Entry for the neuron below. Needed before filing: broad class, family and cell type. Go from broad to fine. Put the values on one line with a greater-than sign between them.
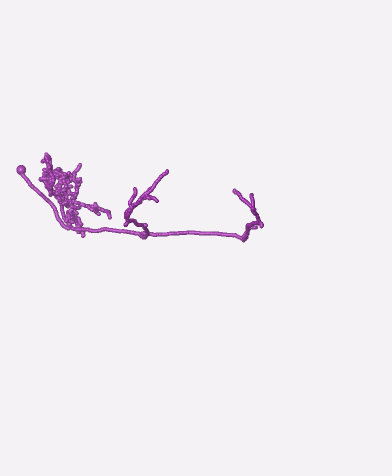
central-brain intrinsic neuron > hemilineage VPNp1_medial > LHPV3a1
